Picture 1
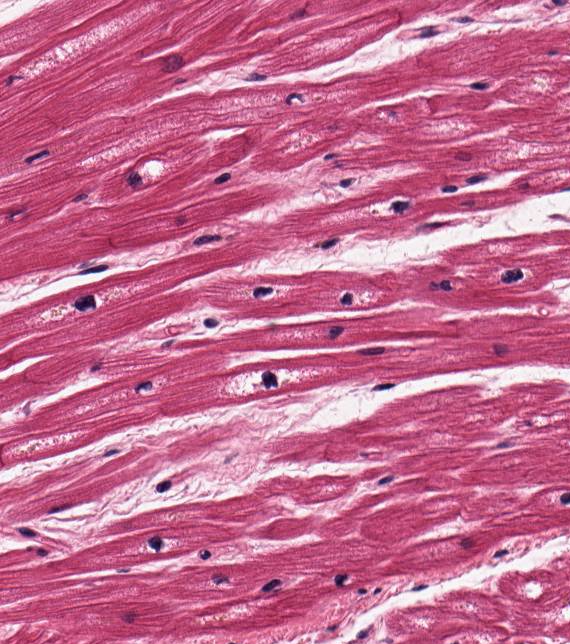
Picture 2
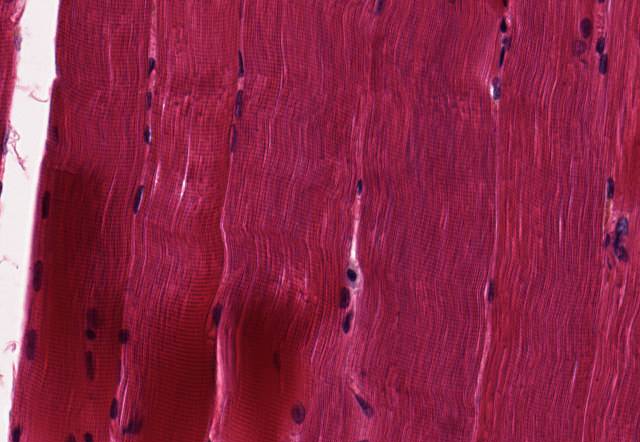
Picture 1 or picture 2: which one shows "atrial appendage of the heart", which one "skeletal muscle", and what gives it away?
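Let me sort them first: the atrial appendage of the heart is picture 1, and skeletal muscle is picture 2. In picture 1, I notice some fibres branch and merge with neighbours instead of running as separate, unbranched cylinders.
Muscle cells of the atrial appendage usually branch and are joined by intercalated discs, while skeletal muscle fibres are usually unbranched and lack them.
Picture 2 is different: long parallel fibres run vertically, top to bottom, across the whole field. Its nuclei are dark purple, elongated along the fibres, and sit at the fibre edges rather than in the centres.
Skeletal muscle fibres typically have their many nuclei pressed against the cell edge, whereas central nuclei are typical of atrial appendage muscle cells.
Going back to picture 1, many nuclei are flanked at their ends by a pale, finely granular zone, and the deep pink cytoplasm shows fine lengthwise streaking.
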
